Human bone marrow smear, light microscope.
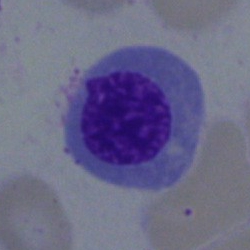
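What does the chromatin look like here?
Dark purple and coarsely clumped.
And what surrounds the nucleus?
A moderate rim of blue cytoplasm, with a paler area lying next to the nucleus at its lower right.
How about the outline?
Smooth and rounded.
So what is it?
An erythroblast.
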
